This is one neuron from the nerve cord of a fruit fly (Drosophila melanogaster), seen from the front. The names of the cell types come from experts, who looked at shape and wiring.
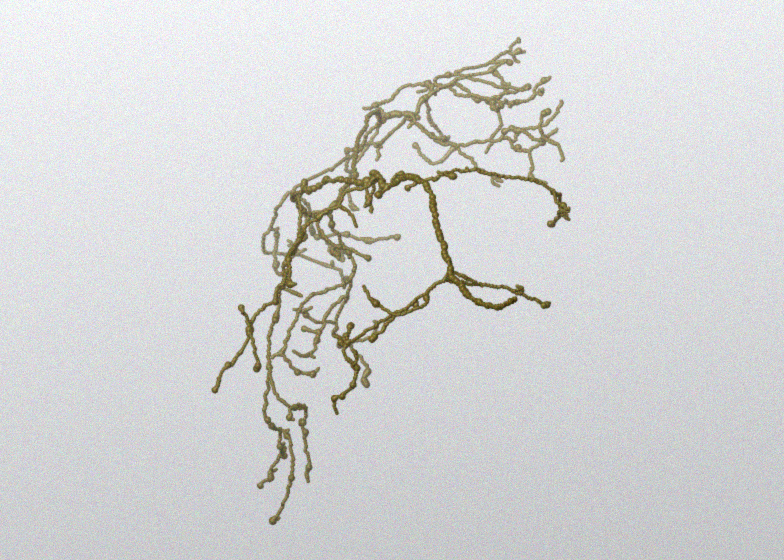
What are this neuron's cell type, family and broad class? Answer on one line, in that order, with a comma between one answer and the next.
DNge038, DNge, descending neuron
